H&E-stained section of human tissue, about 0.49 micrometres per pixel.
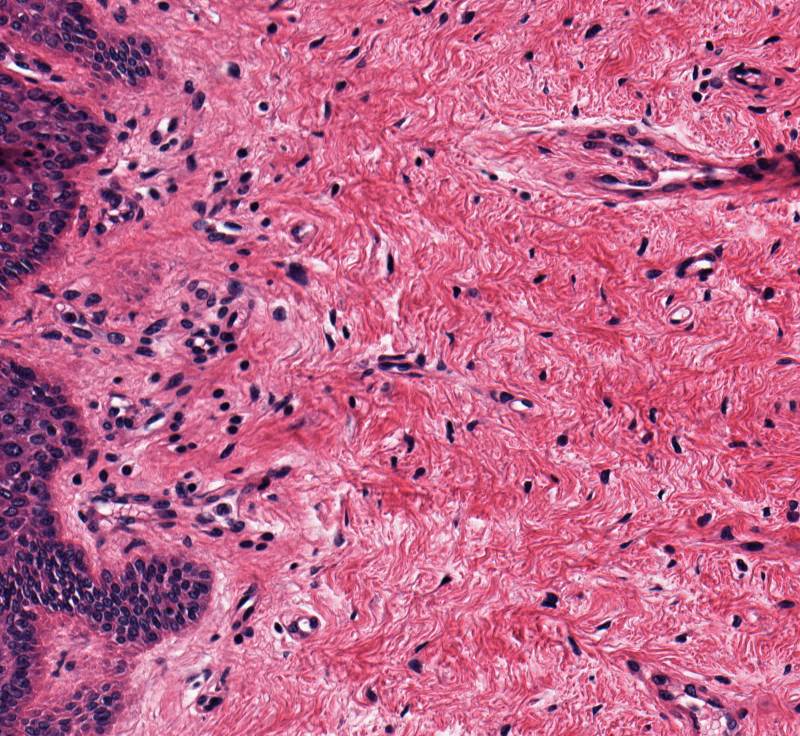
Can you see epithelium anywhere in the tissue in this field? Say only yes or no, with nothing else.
Yes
